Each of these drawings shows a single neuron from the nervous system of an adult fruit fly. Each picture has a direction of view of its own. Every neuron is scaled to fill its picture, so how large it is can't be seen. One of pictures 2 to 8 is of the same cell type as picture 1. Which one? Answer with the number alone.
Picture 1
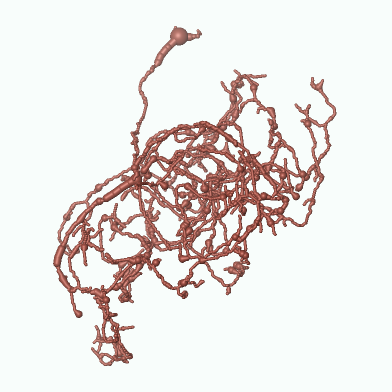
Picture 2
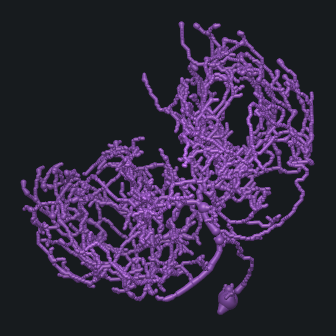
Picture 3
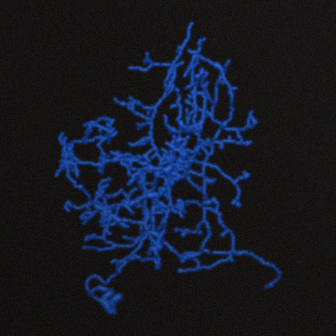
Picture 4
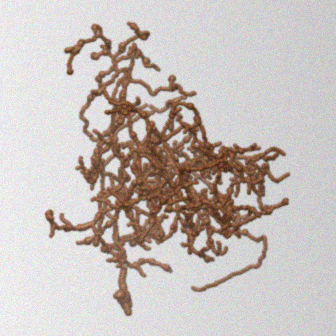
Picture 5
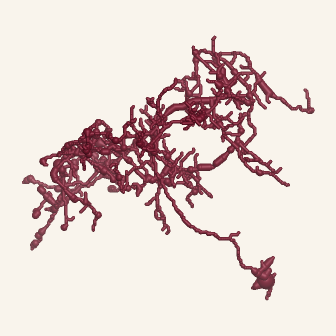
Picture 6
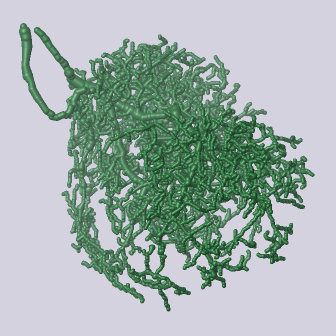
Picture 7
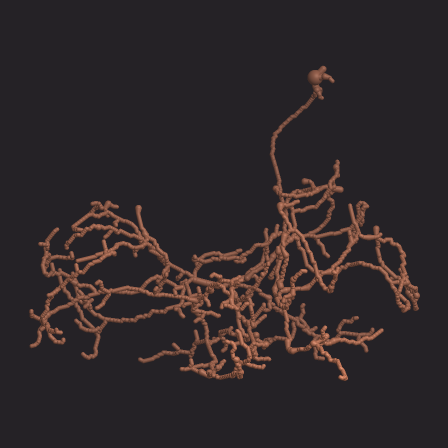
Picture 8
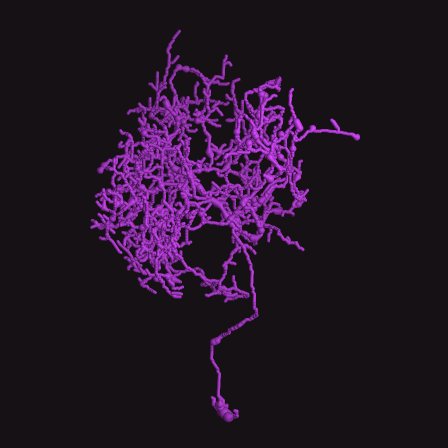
2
